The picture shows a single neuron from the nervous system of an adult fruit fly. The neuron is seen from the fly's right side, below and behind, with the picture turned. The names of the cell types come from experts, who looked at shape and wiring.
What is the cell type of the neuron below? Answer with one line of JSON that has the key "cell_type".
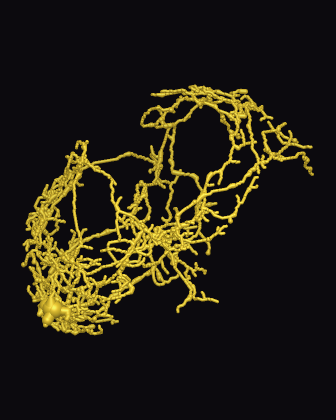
{"cell_type": "INXXX197"}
